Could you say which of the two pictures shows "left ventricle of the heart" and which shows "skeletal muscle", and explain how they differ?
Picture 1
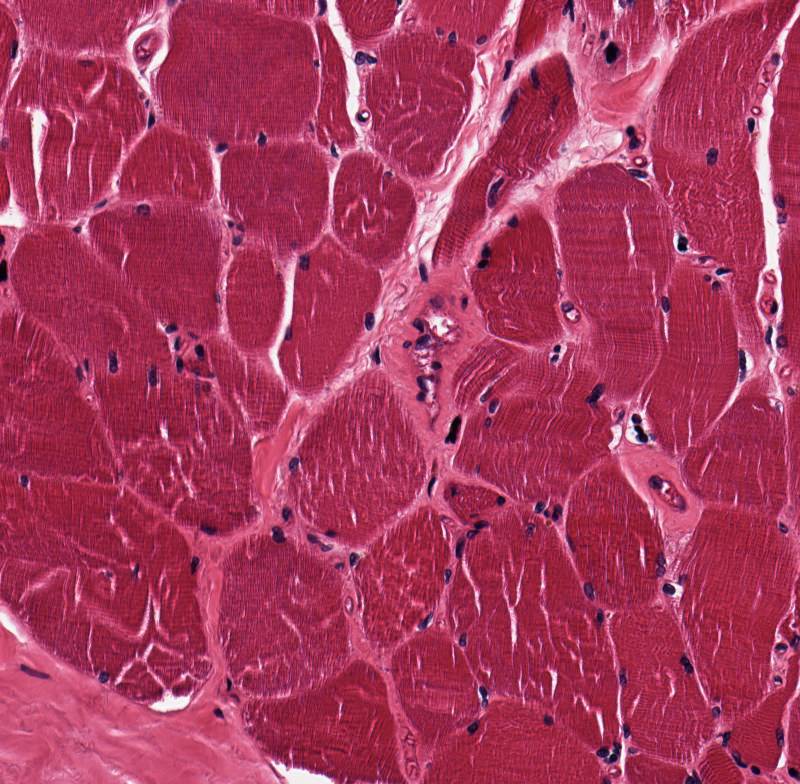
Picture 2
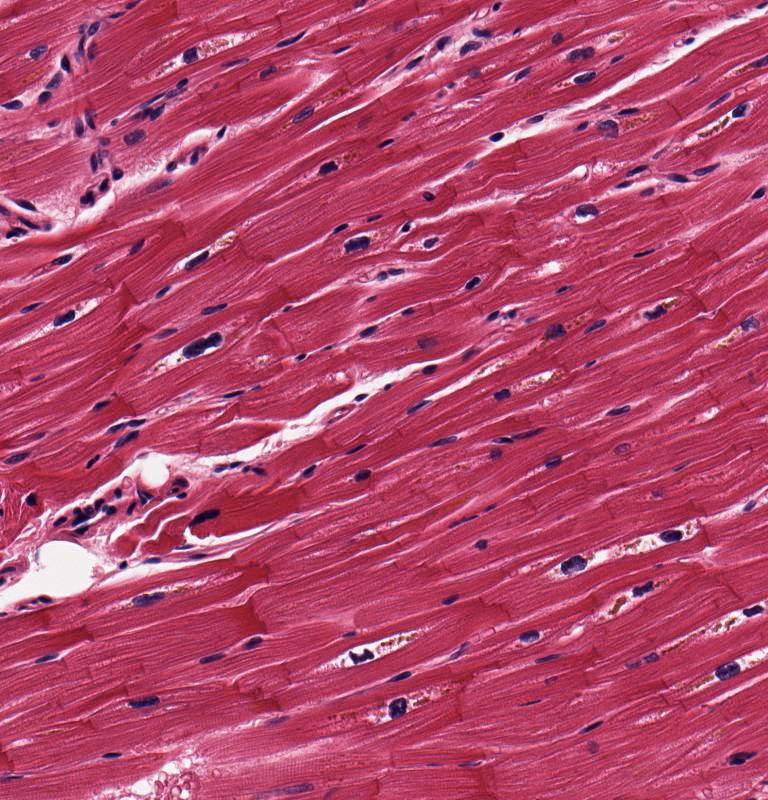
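Skeletal muscle appears in picture 1, the left ventricle of the heart in picture 2. The skeletal muscle fibres are polygonal in outline and vary in size, with fine cross-striations in many obliquely cut fibres. Their dark, flattened nuclei lie at the periphery, just beneath the fibre edges. In the left ventricle, each muscle cell has a single oval nucleus placed centrally, and its deep pink cytoplasm shows fine striations.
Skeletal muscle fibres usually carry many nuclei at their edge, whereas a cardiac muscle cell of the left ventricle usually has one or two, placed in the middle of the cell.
Dark lines with a step-like course cross the cardiac fibres transversely at intervals.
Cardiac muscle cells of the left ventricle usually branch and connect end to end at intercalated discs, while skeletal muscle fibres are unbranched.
Fine yellow-brown granules sit in pale zones at the ends of many cardiac muscle nuclei, and in picture 1 small thin-walled blood vessels lie in the connective tissue between fibres, including the central band.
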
